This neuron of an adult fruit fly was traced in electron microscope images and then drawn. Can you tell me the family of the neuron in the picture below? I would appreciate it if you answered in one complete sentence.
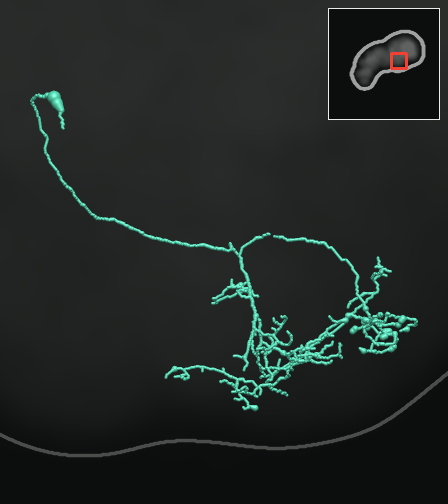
This neuron has been assigned the family hemilineage SLPal3_and_SLPal4_dorsal.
